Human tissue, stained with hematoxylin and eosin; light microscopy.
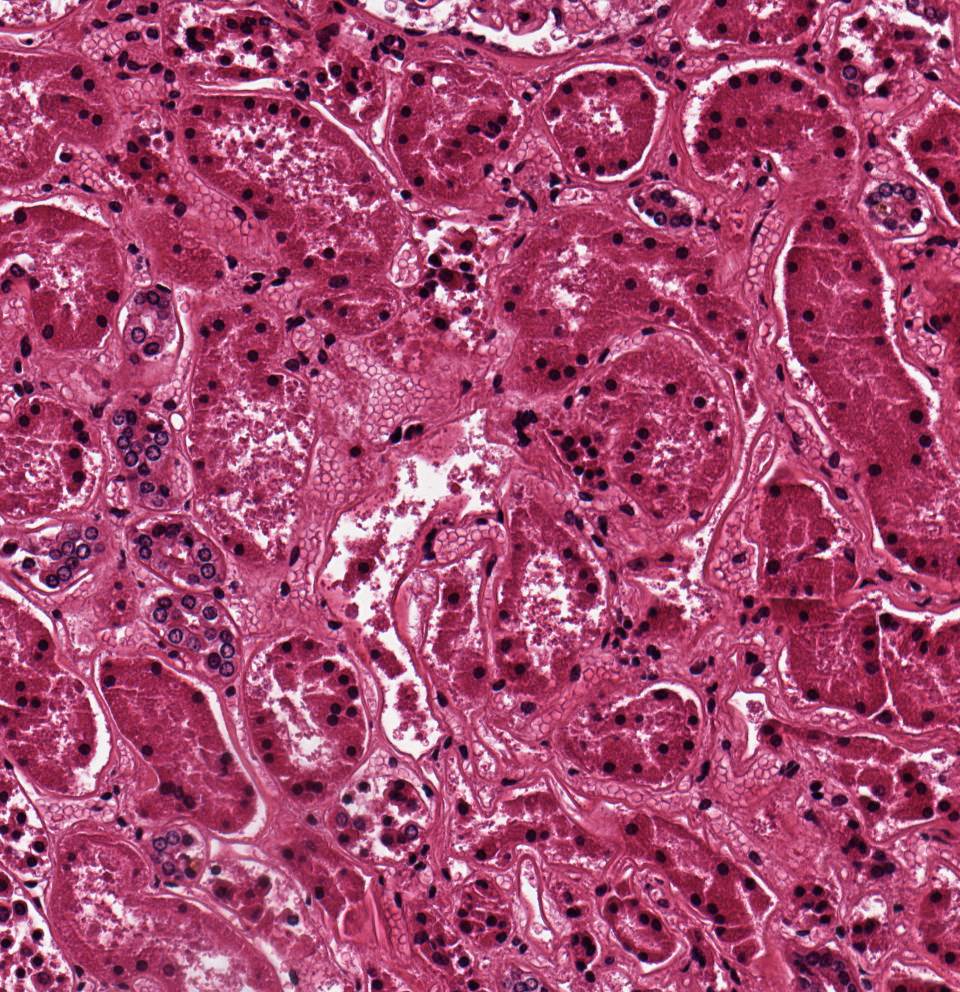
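Renal cortex. Closely packed tubules, cut in round, oval and elongated profiles, fill the whole field. Most larger tubules are lined by cells with abundant, deeply eosinophilic, granular cytoplasm, their small round dark nuclei set in a row near the tubule's outer edge. Smaller tubules, mainly in the left half, have paler cytoplasm and rounder nuclei with crisp nuclear outlines.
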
